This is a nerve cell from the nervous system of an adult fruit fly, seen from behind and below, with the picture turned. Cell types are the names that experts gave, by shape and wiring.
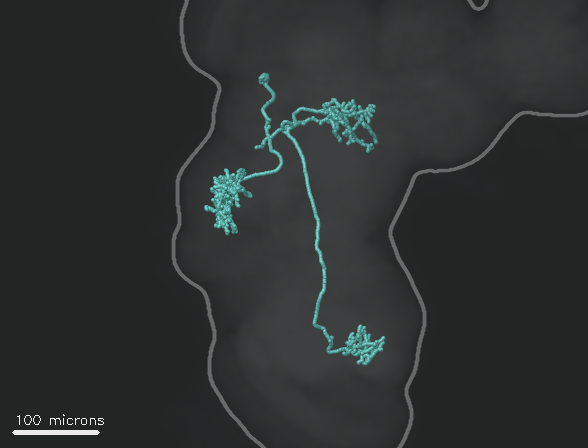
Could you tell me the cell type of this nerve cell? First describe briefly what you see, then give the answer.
Its cell body lies at the top of the picture. By the scale bar it is about 350 microns tall in this view. This is a central-brain intrinsic neuron. The cell type is SLP455.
